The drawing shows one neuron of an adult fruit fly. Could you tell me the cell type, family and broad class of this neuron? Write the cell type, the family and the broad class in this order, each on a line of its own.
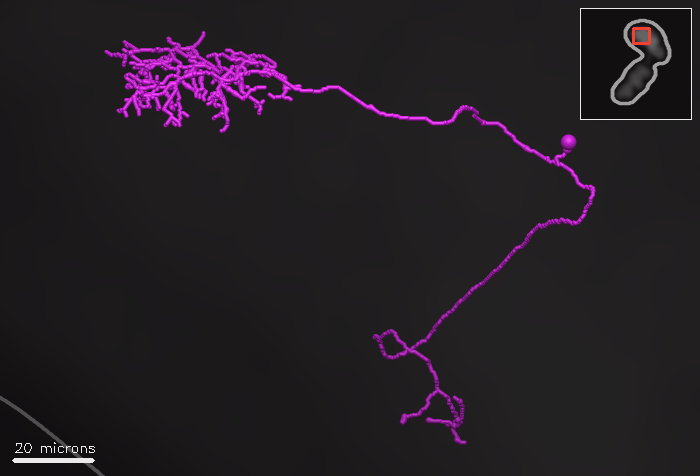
MeLo7
MeLo
optic-lobe intrinsic neuron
